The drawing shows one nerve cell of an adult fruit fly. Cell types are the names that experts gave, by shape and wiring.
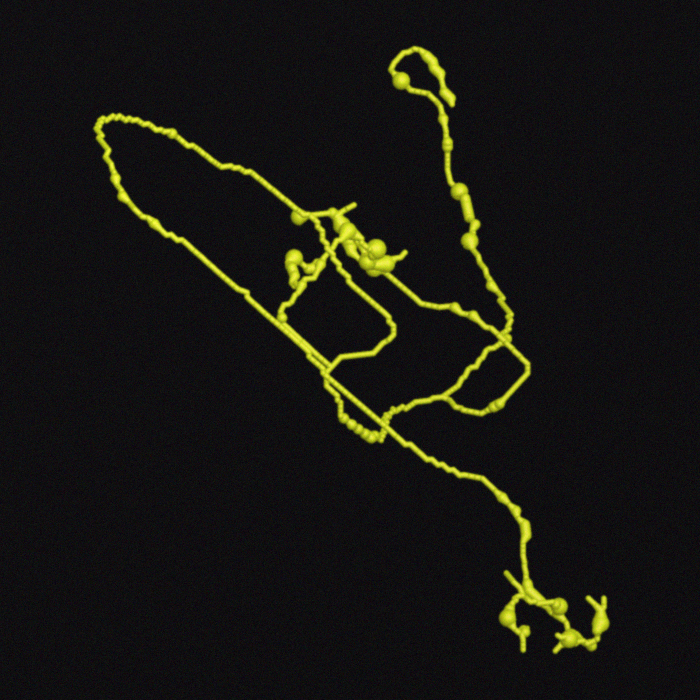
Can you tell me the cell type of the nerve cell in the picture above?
ORN_VC4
